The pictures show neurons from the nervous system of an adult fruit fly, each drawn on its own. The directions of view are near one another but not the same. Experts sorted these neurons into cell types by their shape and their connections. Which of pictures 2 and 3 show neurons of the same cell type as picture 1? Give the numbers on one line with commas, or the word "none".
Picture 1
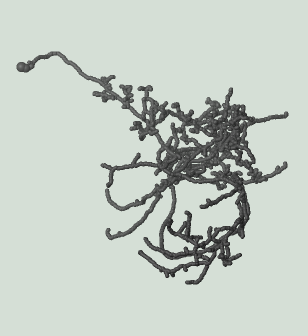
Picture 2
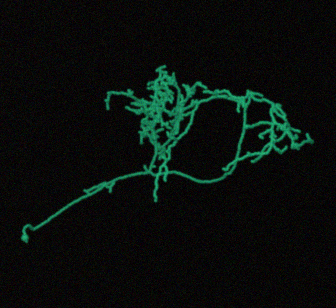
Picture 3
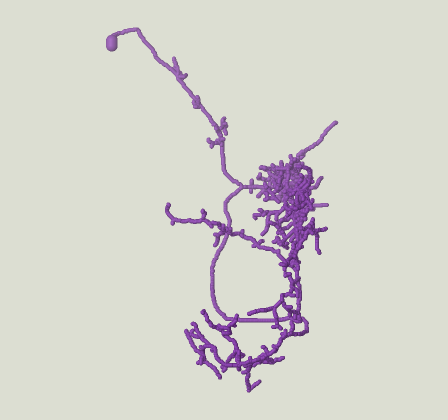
none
